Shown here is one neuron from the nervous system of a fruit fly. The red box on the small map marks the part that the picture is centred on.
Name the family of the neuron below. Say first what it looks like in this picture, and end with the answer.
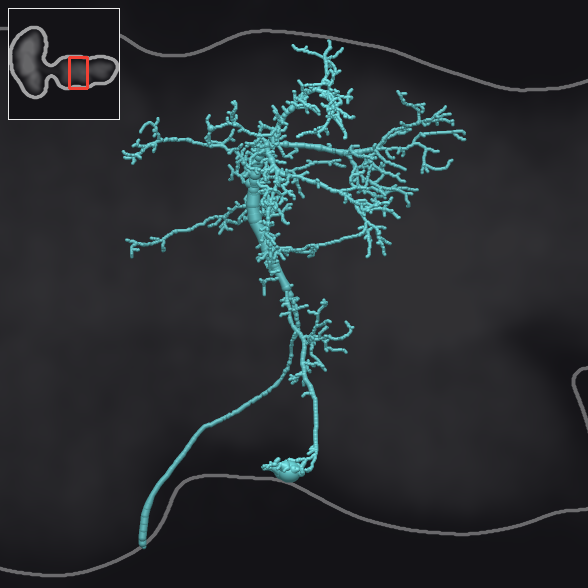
It lies in the nerve cord. The picture shows more than a hundred branch ends. This is a motor neuron of the nerve cord. The family is hemilineage 16B.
